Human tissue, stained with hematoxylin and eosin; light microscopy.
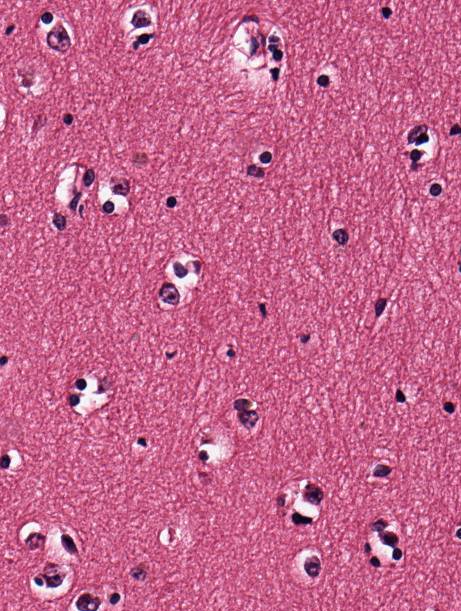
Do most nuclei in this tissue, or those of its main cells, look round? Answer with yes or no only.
Yes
